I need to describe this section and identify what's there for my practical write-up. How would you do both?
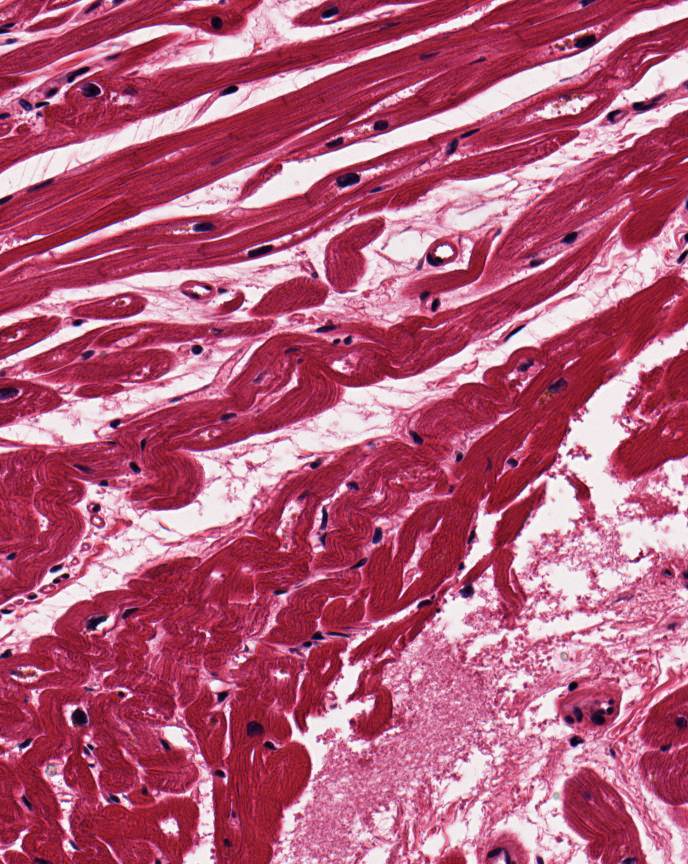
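So, the muscle fibres here branch and join with their neighbours, and their nuclei are oval and sit centrally within the fibres. Down in the lower left, many fibres are wavy and folded. Between the bundles the stroma is loose and pale, with wispy strands and wide clear spaces. This is the left ventricle of the heart.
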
